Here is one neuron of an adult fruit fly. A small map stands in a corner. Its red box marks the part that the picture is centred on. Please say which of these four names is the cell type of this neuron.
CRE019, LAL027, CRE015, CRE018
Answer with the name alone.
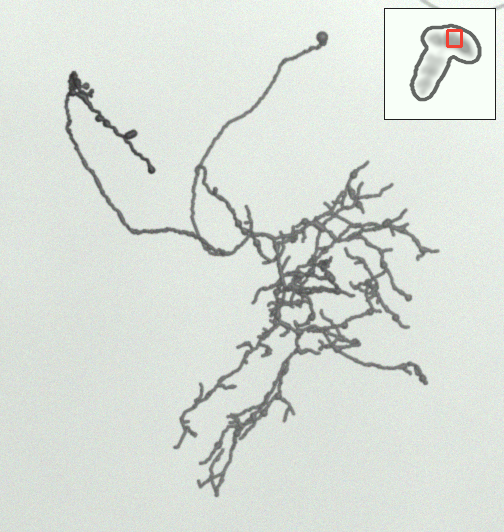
CRE018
